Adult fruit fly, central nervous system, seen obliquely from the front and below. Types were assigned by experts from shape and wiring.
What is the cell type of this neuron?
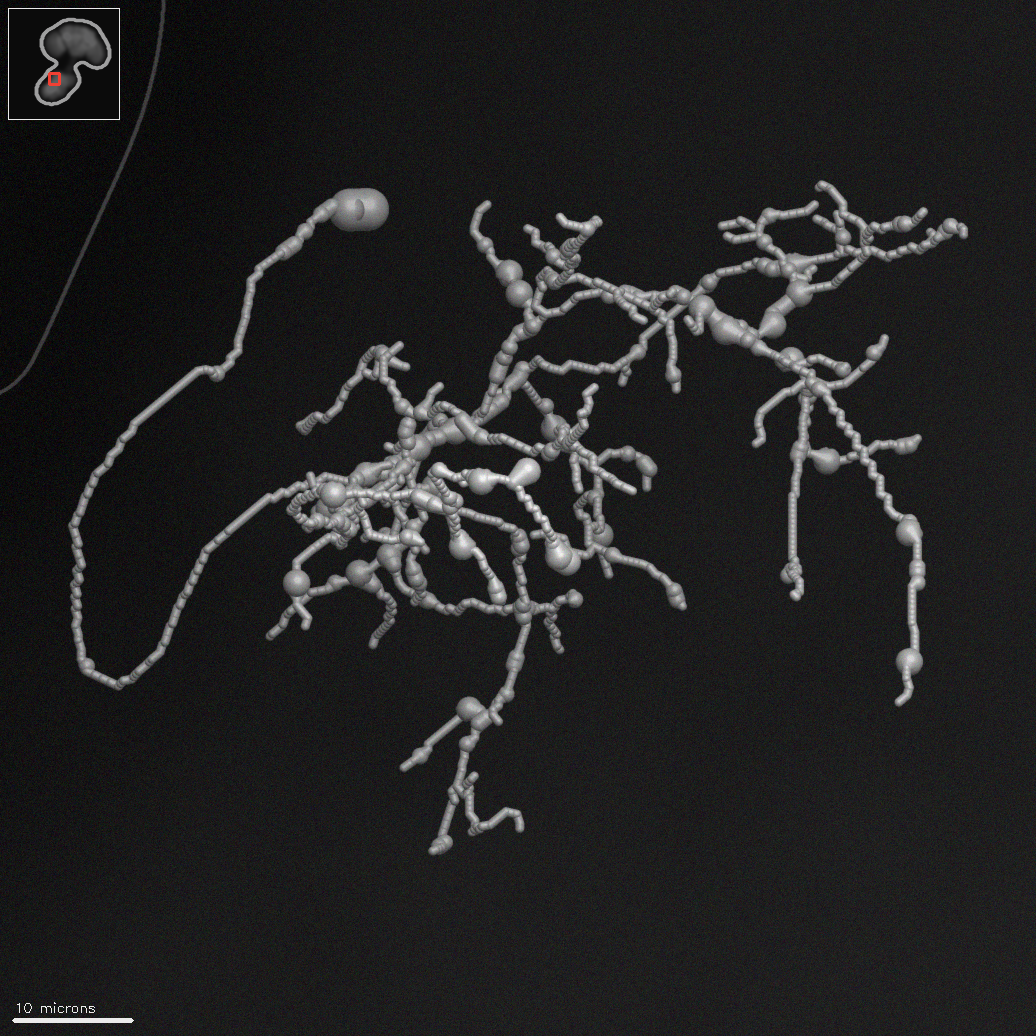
IN11B023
